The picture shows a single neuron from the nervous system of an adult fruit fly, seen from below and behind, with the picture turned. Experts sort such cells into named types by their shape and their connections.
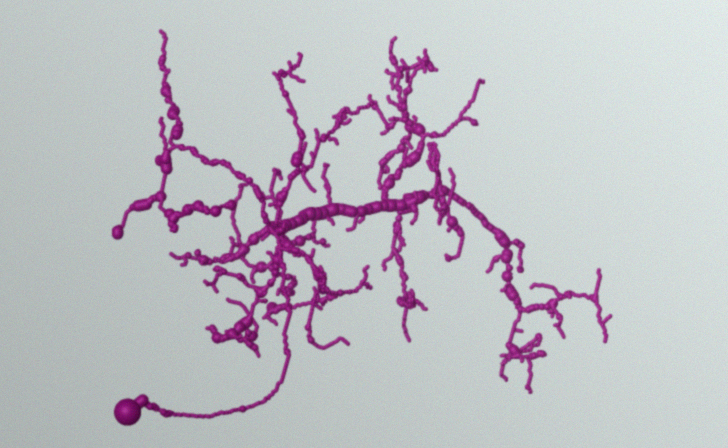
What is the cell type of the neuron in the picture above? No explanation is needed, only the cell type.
IN20A.22A036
